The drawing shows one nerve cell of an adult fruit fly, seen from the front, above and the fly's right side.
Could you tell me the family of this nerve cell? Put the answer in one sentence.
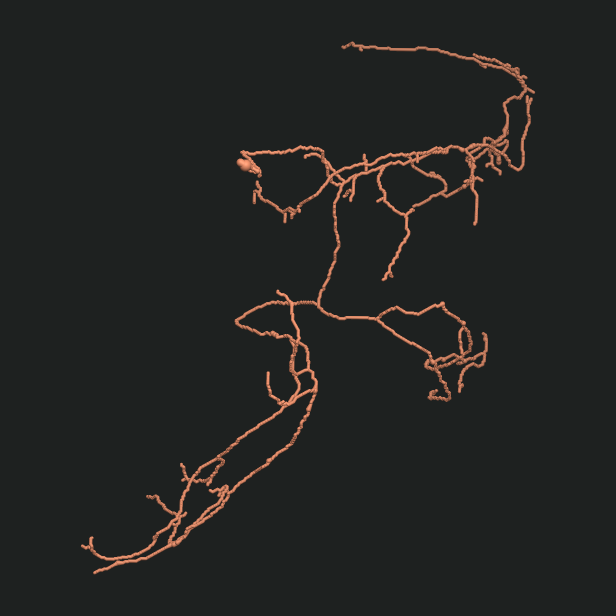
The family is hemilineage SMPad3.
